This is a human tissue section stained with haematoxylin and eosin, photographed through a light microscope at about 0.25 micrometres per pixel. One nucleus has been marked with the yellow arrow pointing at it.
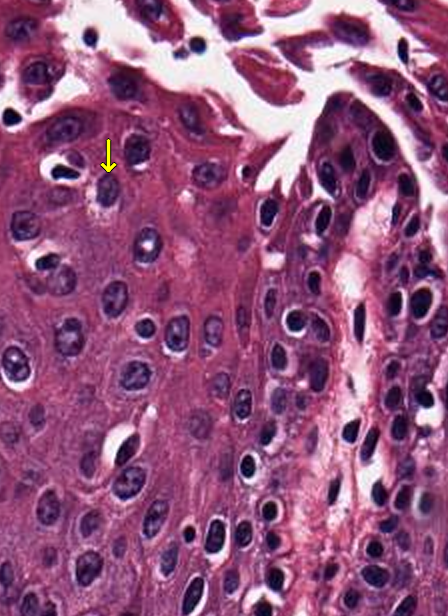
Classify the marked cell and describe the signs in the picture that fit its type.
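This is a squamous epithelial cell. The nucleus is oval, elongated from top to bottom, and about the same size as the nuclei of neighbouring cells. The nucleus stains dark purple, with slightly uneven, clumped-looking chromatin. A narrow pale, clear zone surrounds the nucleus, most visible along its left and lower side, and the rest of the cytoplasm is pink.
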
